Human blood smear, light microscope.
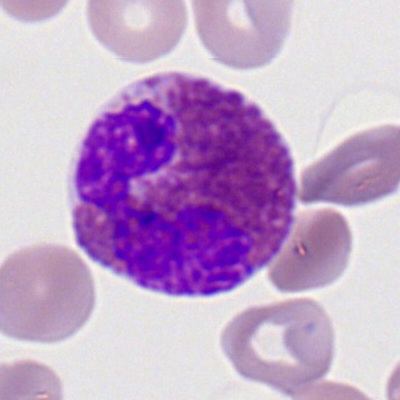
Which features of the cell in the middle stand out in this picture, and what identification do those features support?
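Cytoplasm first: crowded with coarse granules. Nucleus next: partly hidden by overlying granules, irregular, with a pale notch cutting in from the middle of the cell. Then a paler, less granular patch at the upper left edge of the cell. This cell is an eosinophil.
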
